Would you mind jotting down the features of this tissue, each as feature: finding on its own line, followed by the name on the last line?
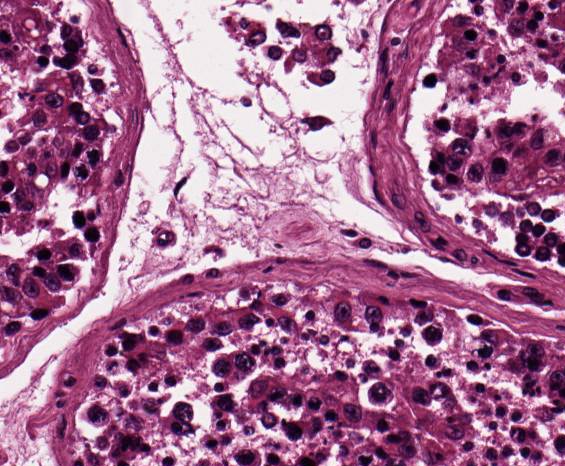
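Tubule contents: crowded rounded cells
Nuclei: dark, round, coarse chromatin
Packing: loose, many small clear gaps
Vessel: small, round, central stroma, just above lower tubule wall
Fat cells: none in field
Name: testis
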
